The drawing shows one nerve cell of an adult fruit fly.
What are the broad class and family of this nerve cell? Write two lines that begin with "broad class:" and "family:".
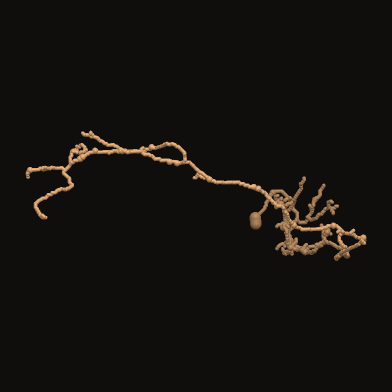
broad class: central-brain intrinsic neuron
family: class Kenyon Cell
